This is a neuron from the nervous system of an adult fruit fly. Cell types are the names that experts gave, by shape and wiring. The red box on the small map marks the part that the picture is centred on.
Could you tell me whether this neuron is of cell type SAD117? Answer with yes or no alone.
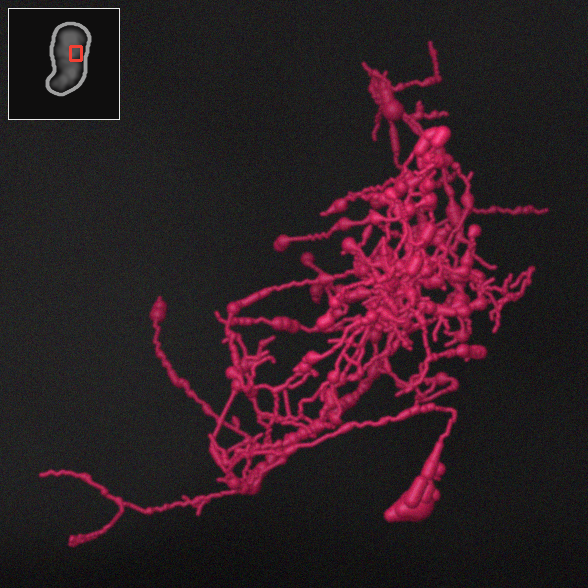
yes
